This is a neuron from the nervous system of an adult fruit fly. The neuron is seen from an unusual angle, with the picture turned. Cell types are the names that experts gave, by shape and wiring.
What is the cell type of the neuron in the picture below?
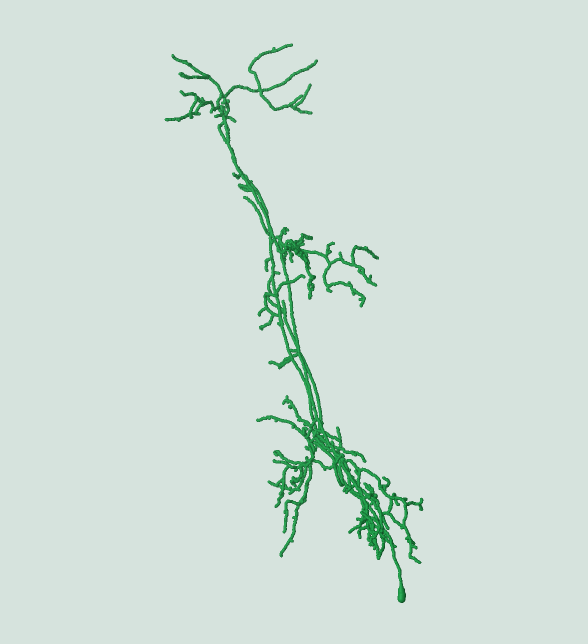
IN05B021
